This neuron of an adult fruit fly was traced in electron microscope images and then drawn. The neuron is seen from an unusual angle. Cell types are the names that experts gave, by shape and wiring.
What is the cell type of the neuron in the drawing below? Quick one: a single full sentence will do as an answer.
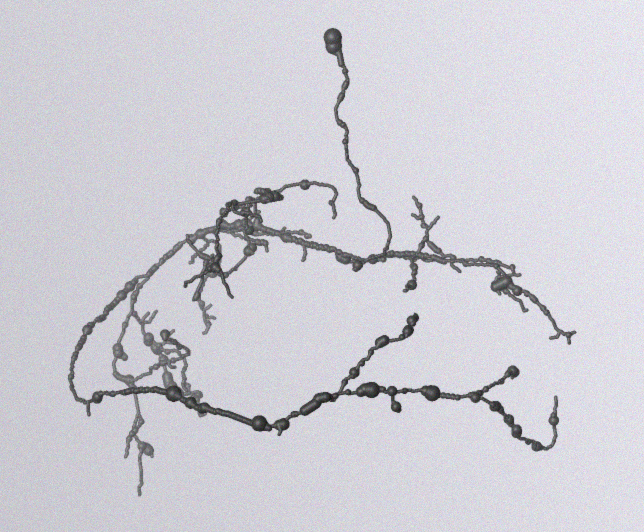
By its cell type, the neuron is IN08A036.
